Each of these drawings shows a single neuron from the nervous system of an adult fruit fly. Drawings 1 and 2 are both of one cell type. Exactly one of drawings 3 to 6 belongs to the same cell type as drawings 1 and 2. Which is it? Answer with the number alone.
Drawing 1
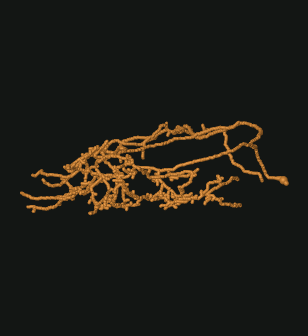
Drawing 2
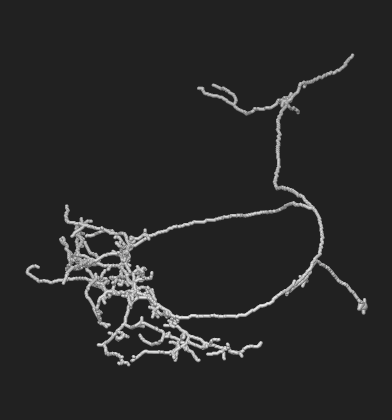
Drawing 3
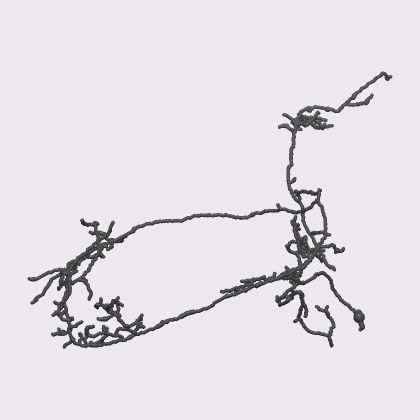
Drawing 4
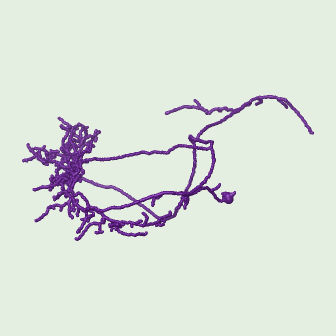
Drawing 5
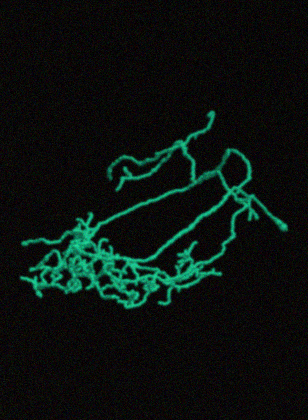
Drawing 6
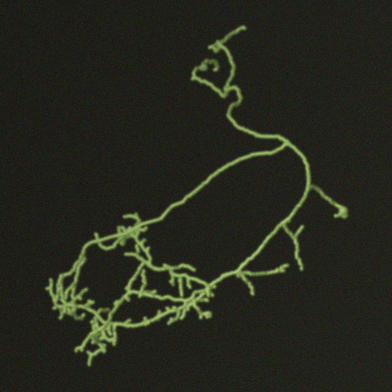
5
